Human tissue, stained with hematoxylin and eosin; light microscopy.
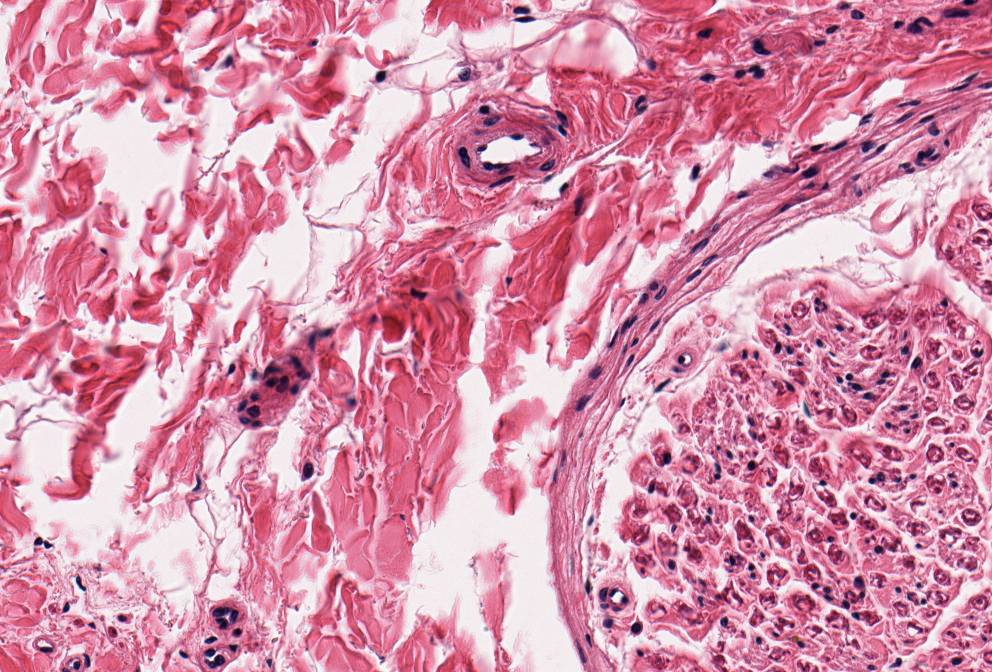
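Tibial nerve, haematoxylin and eosin. A large rounded fascicle occupies the lower right, with collagenous stroma filling the upper and left parts. The fibres within the fascicle are cut across, appearing as many small rounded profiles. Along its upper left edge the fascicle is bounded by a thin layer of flattened spindle cells with elongated nuclei. Stromal nuclei are sparse, small and dark.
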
